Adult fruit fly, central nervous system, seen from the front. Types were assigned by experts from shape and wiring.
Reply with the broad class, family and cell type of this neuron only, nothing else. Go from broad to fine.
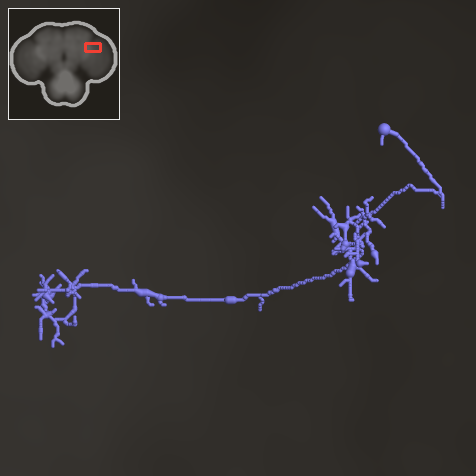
optic-lobe intrinsic neuron; Tm; Tm5Y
